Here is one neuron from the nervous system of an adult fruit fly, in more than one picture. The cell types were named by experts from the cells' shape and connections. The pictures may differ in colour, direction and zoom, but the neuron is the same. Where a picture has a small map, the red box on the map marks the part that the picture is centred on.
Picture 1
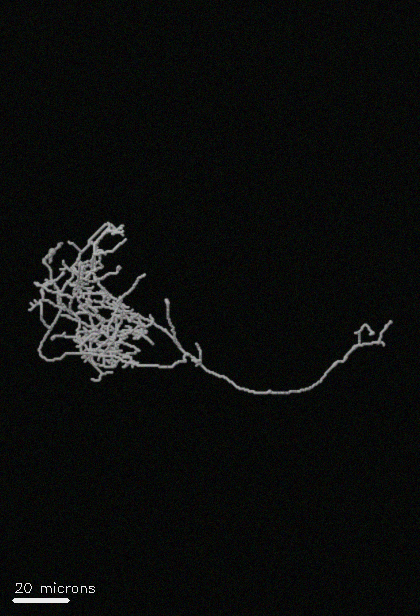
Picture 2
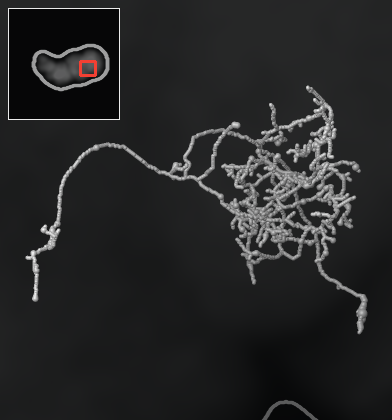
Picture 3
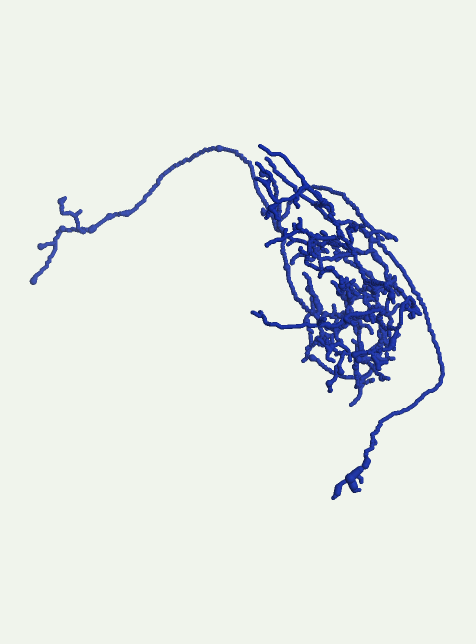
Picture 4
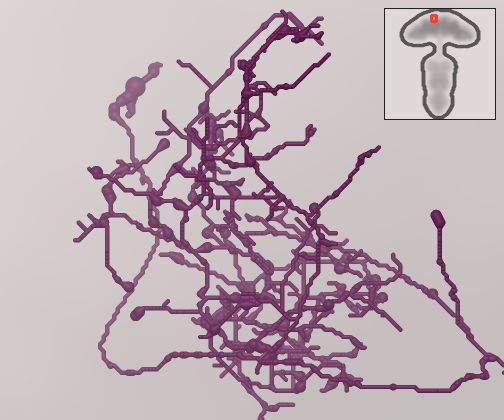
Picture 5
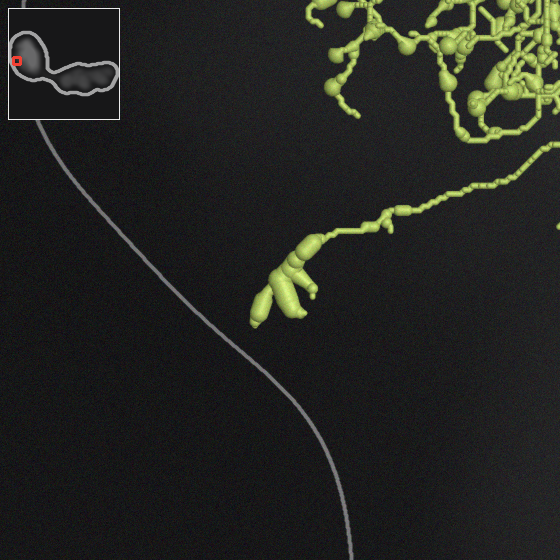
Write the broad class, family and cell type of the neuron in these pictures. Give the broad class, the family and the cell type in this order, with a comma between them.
central-brain intrinsic neuron, hemilineage ALv2, CB3417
